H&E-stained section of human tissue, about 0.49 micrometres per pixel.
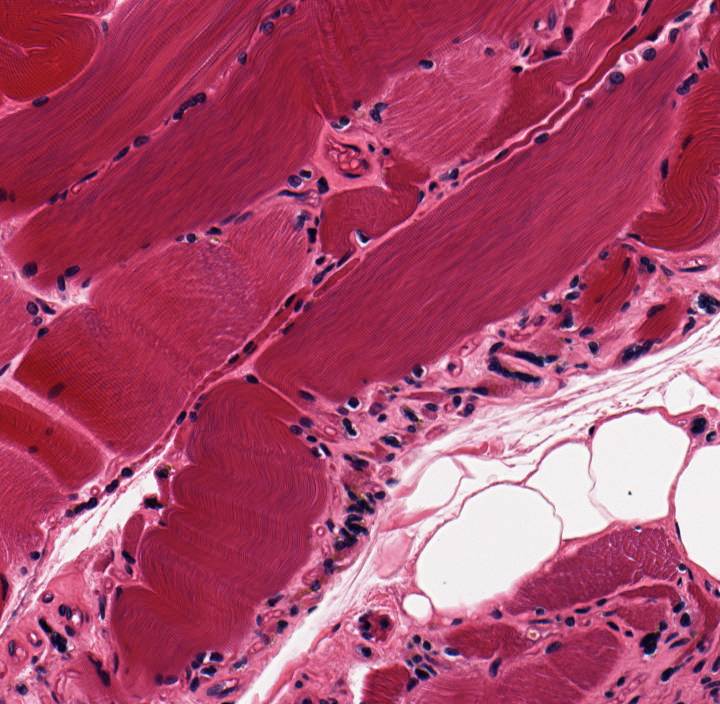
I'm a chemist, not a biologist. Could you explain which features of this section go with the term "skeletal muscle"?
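Fine transverse cross-striations visible within the fibres.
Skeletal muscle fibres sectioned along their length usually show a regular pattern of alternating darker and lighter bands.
Striations here fit skeletal muscle. Nuclei flattened, at fibre edges, not central. Cytoplasm deep pink-red. Small vessel with red blood cells in connective tissue near top centre.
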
